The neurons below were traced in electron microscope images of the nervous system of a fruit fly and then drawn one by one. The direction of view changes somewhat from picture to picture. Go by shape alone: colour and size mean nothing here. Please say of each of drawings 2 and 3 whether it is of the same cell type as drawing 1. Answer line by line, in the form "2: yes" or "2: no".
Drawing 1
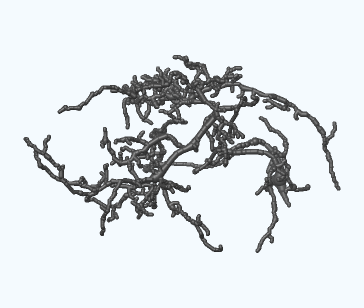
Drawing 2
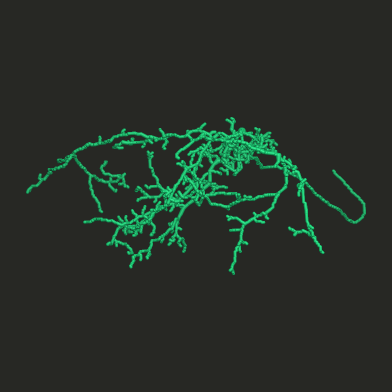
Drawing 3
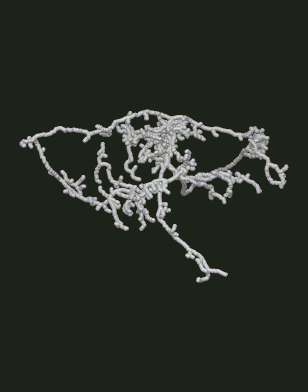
2: yes
3: yes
